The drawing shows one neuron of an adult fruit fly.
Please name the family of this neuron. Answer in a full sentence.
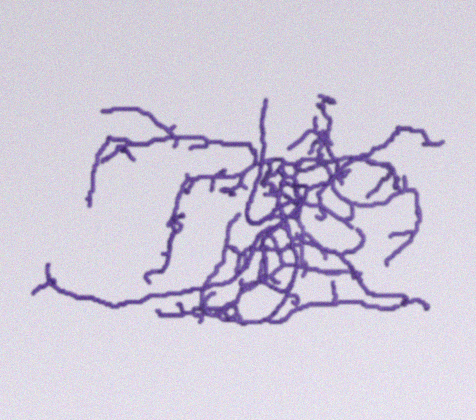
The family is hemilineage 11B.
